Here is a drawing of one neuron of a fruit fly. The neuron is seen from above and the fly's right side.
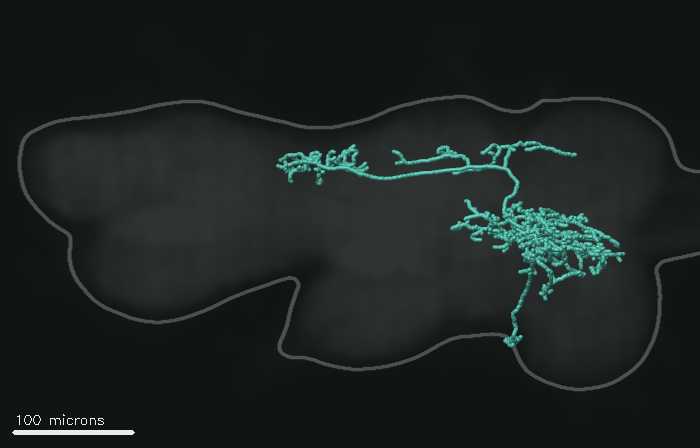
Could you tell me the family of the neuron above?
hemilineage 06A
